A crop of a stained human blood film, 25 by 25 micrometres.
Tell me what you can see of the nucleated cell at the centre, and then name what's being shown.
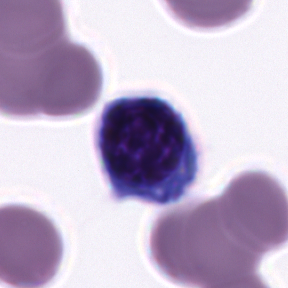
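Outline roughly round. Cytoplasm blue, visible mainly along the lower right edge of the cell. No granules in the cytoplasm. Plasma cell.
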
